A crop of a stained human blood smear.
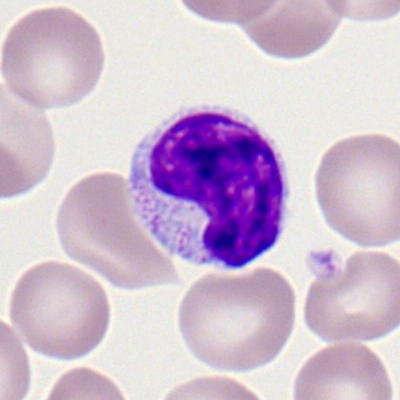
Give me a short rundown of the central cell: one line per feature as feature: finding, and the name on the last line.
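Granules: fine, pinkish-purple, scattered through the cytoplasm
Nucleus: kidney-curved, indentation facing the lower left
Chromatin: dark purple, coarsely clumped
Cytoplasm: widest on the left side of the cell
Identity: lymphocyte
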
